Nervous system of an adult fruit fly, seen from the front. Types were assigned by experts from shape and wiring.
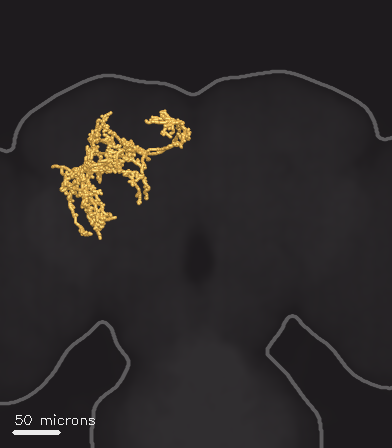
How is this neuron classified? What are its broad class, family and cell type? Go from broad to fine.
central-brain intrinsic neuron; hemilineage SMPpv2_dorsal; CL144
